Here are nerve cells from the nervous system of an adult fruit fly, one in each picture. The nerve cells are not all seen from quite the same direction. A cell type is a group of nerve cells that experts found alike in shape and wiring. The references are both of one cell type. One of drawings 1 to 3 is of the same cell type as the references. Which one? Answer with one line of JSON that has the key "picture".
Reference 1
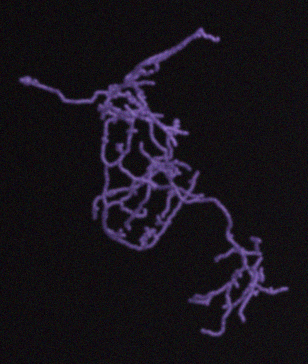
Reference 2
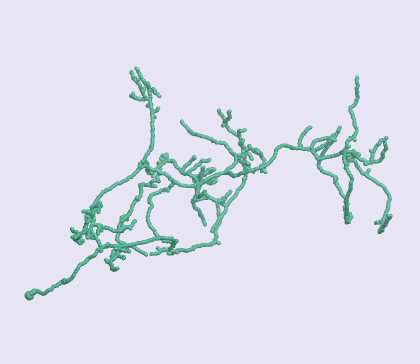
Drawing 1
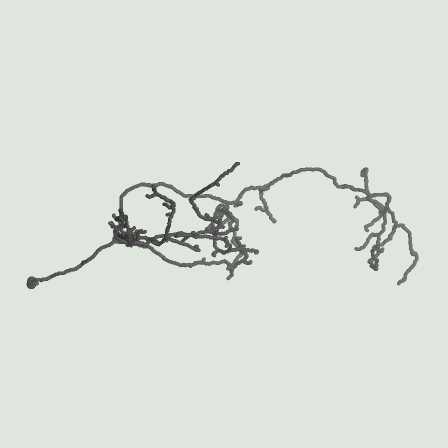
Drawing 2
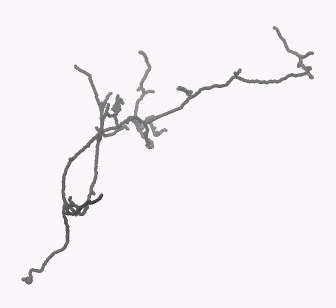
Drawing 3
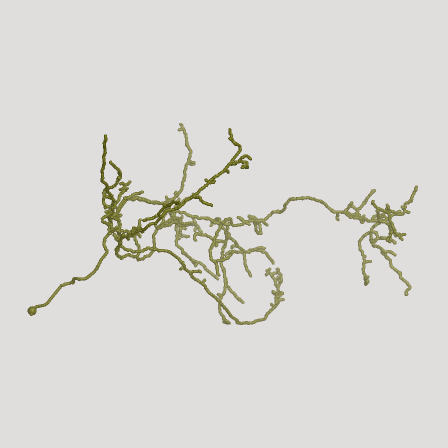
{"picture": 3}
